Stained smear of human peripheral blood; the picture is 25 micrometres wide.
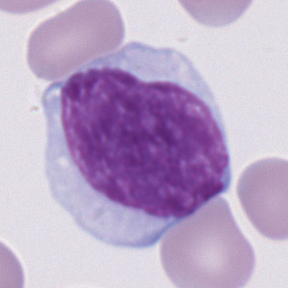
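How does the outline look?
Irregular, gently bulging rather than a smooth circle.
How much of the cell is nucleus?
Most of it, as one mass without lobes.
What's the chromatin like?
Dark purple, mottled and clumped.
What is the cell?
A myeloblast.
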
